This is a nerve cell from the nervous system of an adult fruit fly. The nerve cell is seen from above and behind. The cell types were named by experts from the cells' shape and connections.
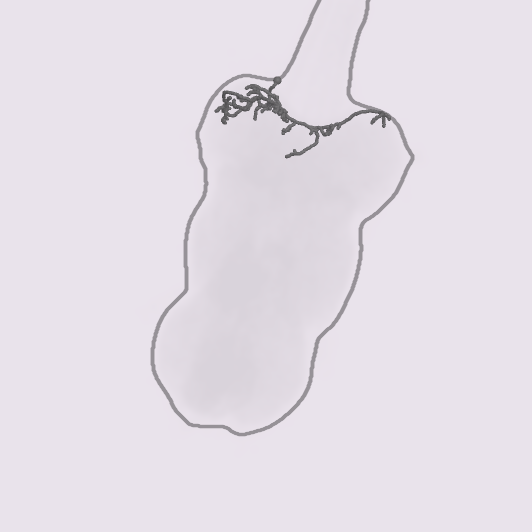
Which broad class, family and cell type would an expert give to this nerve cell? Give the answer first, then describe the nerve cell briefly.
It is a nerve-cord intrinsic neuron. Its family is hemilineage 16B. Its cell type is IN16B070. It lies in the nerve cord. The cell body can be seen at the top of the picture.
